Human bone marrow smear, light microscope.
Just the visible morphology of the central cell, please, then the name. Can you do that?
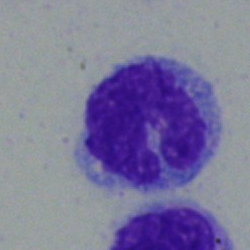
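A deep notch cuts into the nucleus from its lower side, and the nucleus fills most of the cell. Around it runs a pale greyish-blue rim of cytoplasm, a bit wider on the right side than on the left. This one's a monocyte.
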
